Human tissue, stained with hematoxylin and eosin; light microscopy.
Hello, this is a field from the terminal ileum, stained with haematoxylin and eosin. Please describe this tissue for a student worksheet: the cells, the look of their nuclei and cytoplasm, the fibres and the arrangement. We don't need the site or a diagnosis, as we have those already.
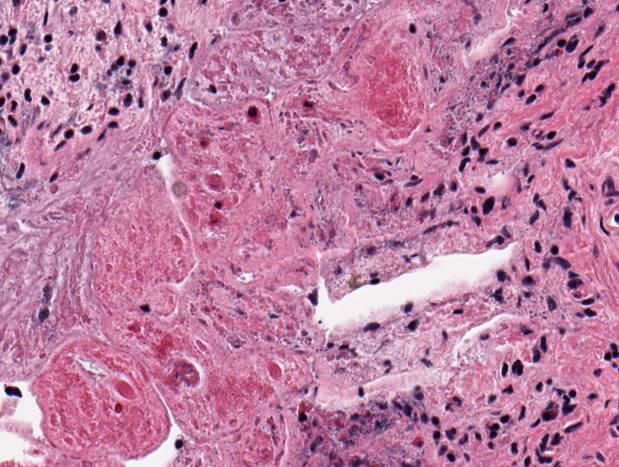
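A small yellow-brown granule lies at the left end of the central slit-like space. Epithelium and glands are absent throughout the field, and no fat cells are present.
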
